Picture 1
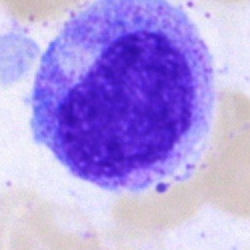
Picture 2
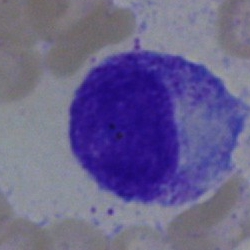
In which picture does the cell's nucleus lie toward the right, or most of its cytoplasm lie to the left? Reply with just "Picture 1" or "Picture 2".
Picture 1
